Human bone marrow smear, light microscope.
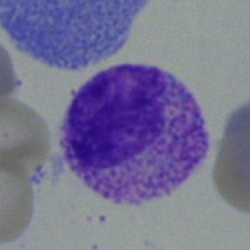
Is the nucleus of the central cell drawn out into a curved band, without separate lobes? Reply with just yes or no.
No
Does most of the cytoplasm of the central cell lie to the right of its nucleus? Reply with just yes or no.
Yes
